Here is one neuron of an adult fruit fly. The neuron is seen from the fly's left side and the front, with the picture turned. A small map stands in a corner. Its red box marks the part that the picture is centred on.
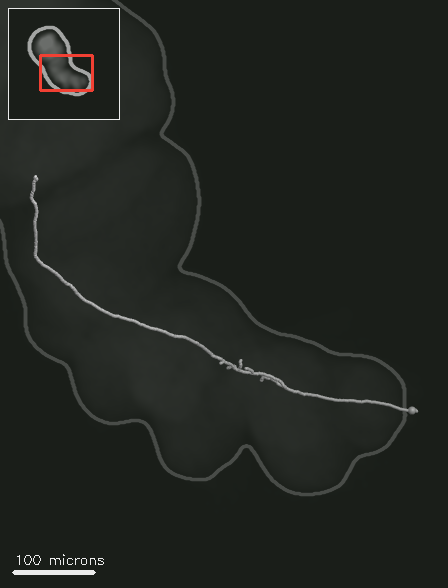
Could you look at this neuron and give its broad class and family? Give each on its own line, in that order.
sensory neuron ascending to the brain
class mechanosensory proprioceptive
